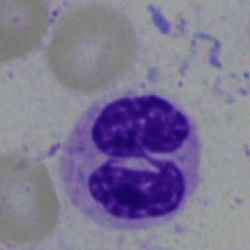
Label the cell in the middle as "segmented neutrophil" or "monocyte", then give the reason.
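Verdict: segmented neutrophil.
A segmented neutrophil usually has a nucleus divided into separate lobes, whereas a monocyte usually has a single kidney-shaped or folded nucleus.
Deciding point: two nuclear lobes, separated by a narrow pale horizontal cleft.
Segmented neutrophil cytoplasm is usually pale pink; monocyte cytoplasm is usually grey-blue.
Cytoplasm here pale lilac, forming a rim wider on the left than on the right. Chromatin dark purple, coarsely clumped, paler spaces between clumps; outline round and smooth, no surface projections.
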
